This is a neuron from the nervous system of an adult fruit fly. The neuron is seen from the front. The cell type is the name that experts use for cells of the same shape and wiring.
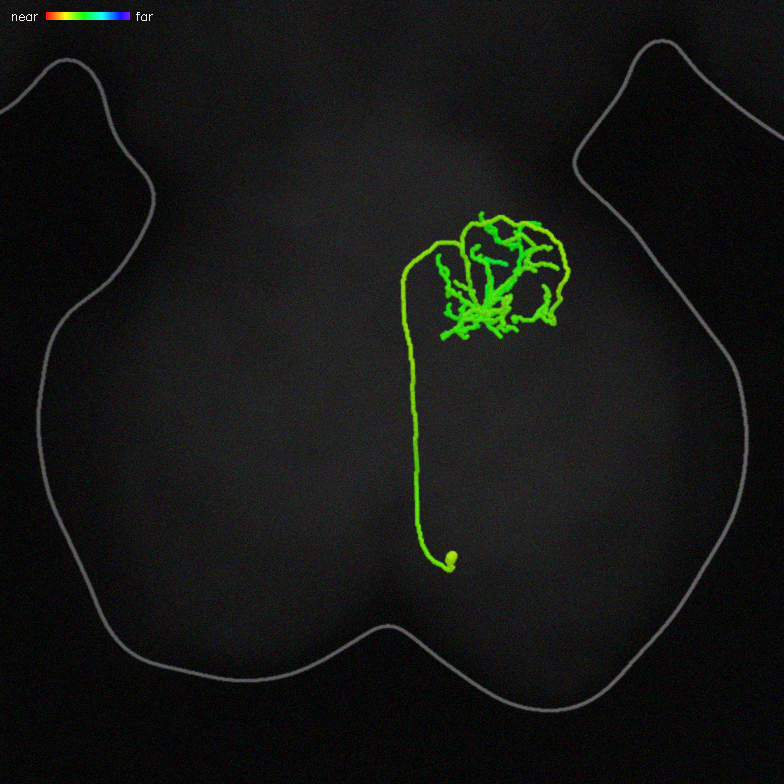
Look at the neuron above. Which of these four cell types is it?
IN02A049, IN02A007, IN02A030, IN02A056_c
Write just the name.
IN02A049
